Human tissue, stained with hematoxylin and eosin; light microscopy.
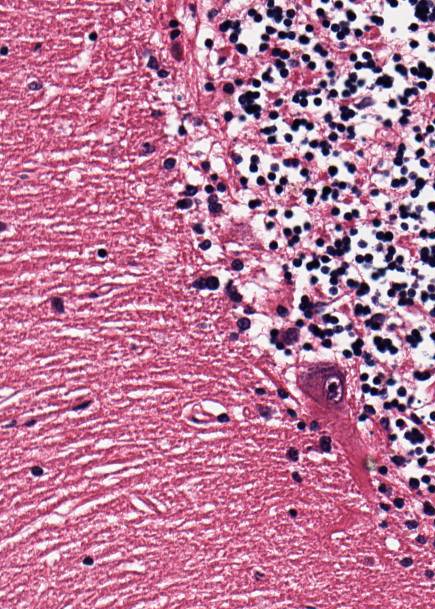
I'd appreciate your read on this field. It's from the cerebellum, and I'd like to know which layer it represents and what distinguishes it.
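Molecular layer: the left zone; a densely cellular zone lies to the right. Left zone pale pink, fibrillary, with only sparse, scattered small nuclei.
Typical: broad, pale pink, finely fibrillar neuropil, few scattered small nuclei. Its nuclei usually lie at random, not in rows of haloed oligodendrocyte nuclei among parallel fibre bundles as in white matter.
Border runs roughly top centre to lower right. Large neuron present: round nucleus, one prominent dark nucleolus.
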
